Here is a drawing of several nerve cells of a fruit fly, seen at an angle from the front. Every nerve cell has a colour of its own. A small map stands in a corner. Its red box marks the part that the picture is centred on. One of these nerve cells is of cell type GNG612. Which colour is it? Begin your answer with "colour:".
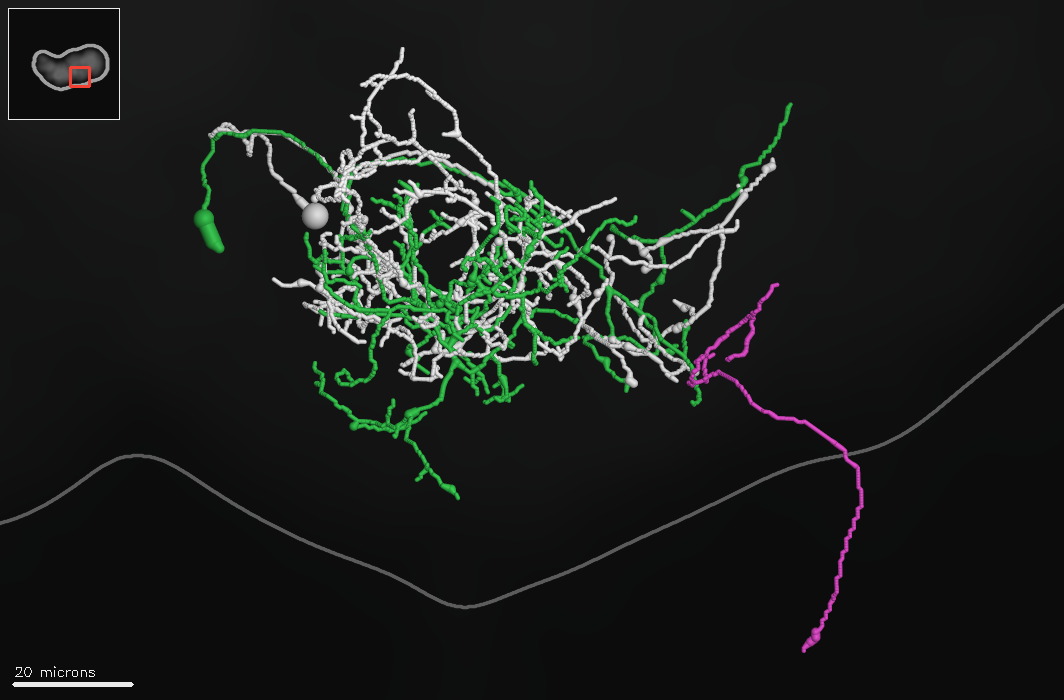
colour: green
